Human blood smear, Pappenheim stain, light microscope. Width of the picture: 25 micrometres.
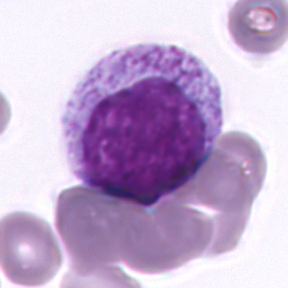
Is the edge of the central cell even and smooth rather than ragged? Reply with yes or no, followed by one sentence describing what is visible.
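Yes. The cell outline is round and smooth, with no surface projections.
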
